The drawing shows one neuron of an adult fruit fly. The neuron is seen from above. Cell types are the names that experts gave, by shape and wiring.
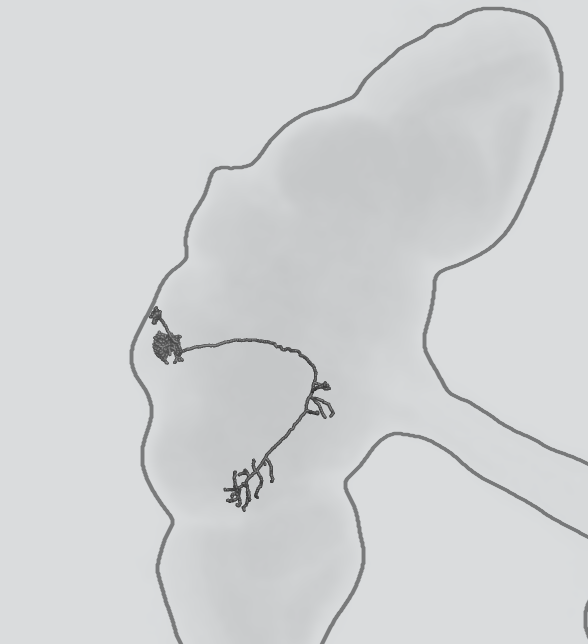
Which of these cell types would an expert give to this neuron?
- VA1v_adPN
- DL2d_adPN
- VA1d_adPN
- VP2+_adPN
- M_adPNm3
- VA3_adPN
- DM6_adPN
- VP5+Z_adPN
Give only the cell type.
VA3_adPN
